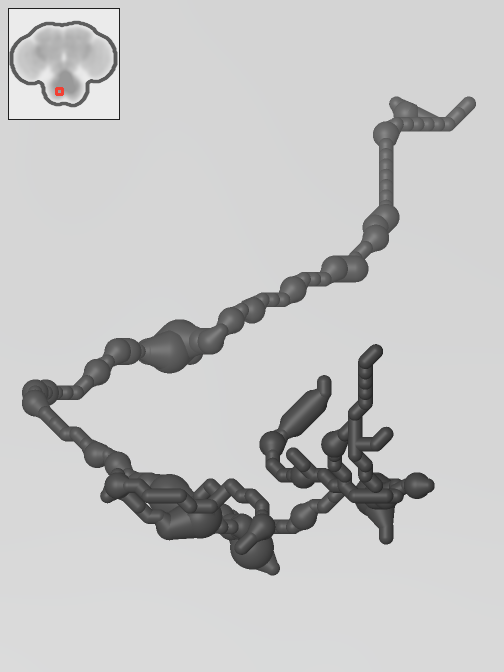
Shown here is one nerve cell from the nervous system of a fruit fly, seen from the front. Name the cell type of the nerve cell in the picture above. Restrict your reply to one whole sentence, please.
This nerve cell belongs to the cell type SNta36.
